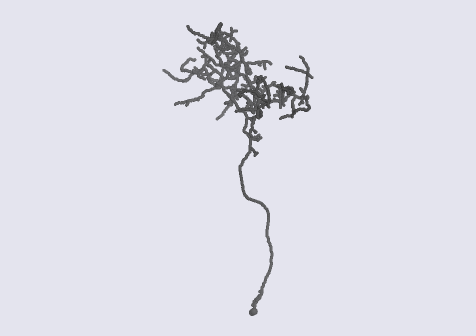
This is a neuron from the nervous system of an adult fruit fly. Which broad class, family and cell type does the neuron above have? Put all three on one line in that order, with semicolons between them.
central-brain intrinsic neuron; hemilineage LHa2; CB1237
